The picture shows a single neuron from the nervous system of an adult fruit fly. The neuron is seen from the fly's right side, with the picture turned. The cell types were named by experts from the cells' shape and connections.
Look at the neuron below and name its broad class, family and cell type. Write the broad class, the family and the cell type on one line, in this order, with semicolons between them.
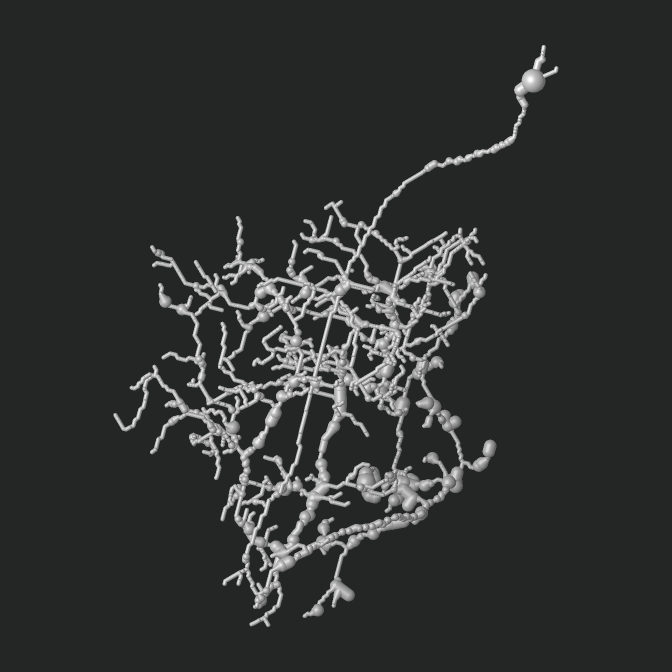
nerve-cord intrinsic neuron; hemilineage 06A; IN06A106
